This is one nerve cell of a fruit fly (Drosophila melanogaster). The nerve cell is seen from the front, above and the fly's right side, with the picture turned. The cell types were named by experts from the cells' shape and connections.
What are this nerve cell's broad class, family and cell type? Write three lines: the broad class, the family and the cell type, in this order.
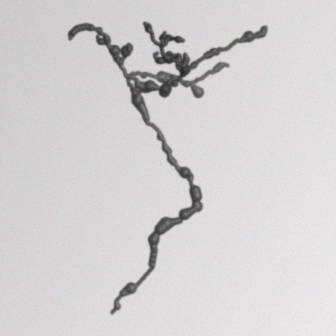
sensory neuron entering the brain
class mechanosensory
BM_Taste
